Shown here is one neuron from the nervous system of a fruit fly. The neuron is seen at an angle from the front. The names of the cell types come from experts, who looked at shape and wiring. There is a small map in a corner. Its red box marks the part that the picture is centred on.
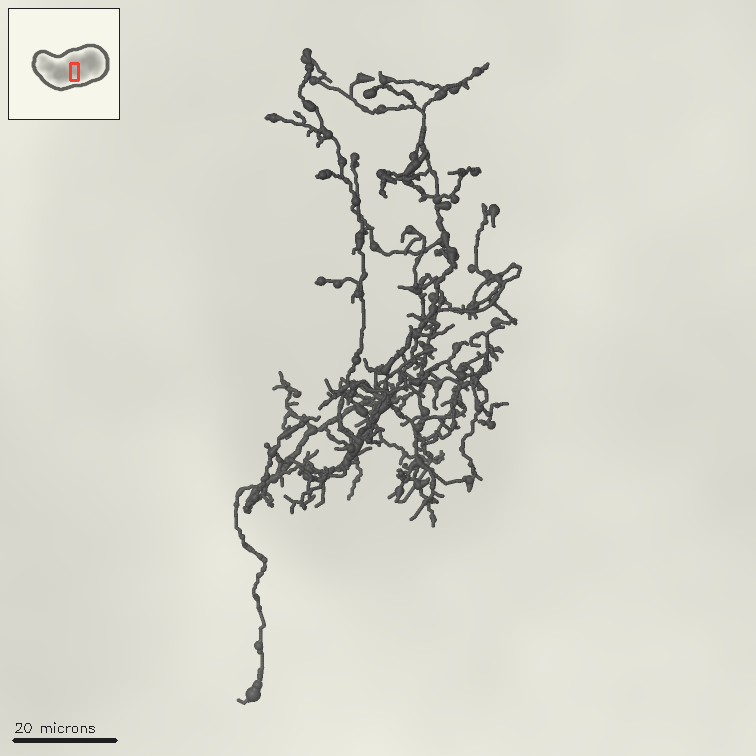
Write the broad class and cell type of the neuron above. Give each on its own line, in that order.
central-brain intrinsic neuron
CB1565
